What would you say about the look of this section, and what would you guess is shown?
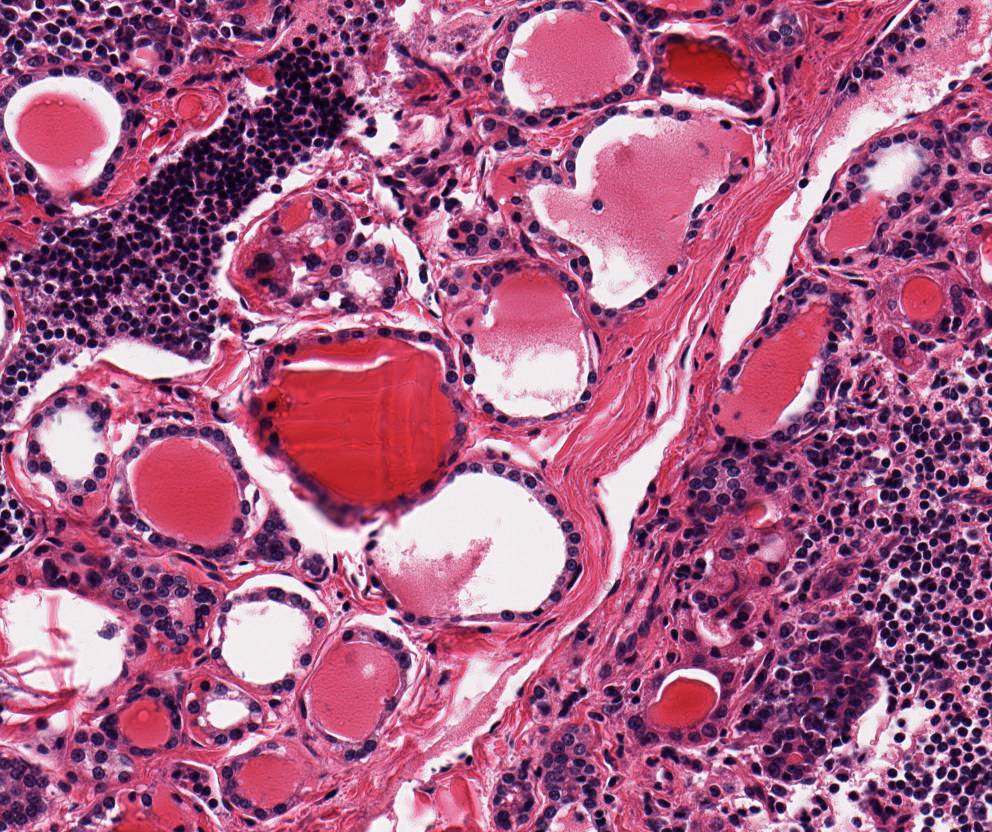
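Rounded follicles of varying size, full of pink colloid, crowd the left and centre. Dense sheets of small lymphocytes, dark round nuclei, scant cytoplasm, fill the upper left and right side. One large follicle just left of centre holds deep red, dense colloid, darker than its paler neighbours. In many follicles the colloid has pulled away from the lining, leaving white clefts or largely empty spaces. This is thyroid.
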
